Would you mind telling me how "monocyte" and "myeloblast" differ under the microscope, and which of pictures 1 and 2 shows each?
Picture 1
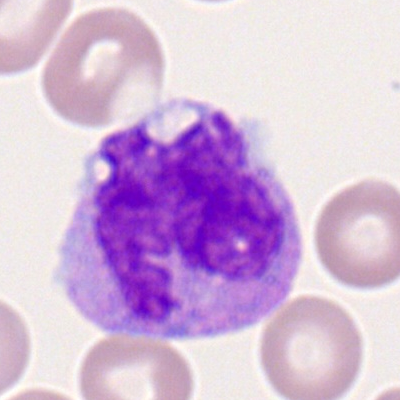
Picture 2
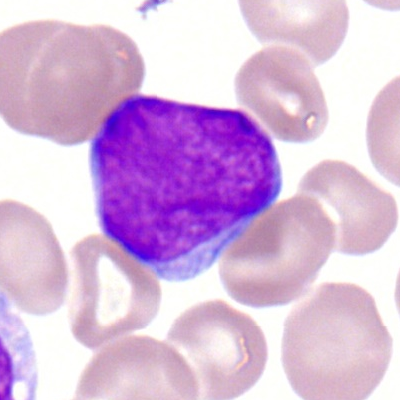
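Picture 1 shows a monocyte, and picture 2 shows a myeloblast. The monocyte nucleus is irregular and folded, with several lobe-like bulges and indentations, whereas the myeloblast nucleus is a single unlobed mass that follows the angular outline of its cell. That myeloblast outline has fairly straight sides rather than a round shape. Chromatin in the monocyte is deep purple and patchy rather than evenly smooth, while in the myeloblast it is finely stippled and evenly spread, without coarse dark clumps. The monocyte has a broad rim of pale greyish-lilac cytoplasm around its nucleus, widest at the bottom; the myeloblast has scant cytoplasm, seen mainly as a narrow rim along the lower edge of the cell. A clear vacuole sits at the top edge of the monocyte nucleus.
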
